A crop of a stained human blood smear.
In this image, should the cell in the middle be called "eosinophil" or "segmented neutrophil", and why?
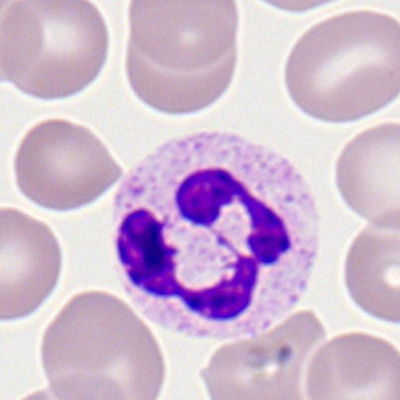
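Segmented neutrophil. Fine pinkish-purple granules are scattered evenly through the cytoplasm.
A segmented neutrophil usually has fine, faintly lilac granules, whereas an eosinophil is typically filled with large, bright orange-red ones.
The nuclear lobes curve around a pale central area of cytoplasm, and the chromatin is dark purple and coarsely clumped. The cytoplasm itself is abundant and pale pinkish-lilac.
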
